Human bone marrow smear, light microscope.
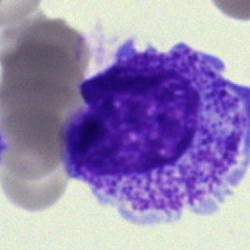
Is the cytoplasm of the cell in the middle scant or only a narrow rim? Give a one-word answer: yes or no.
No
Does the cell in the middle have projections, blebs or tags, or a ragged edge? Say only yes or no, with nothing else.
Yes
